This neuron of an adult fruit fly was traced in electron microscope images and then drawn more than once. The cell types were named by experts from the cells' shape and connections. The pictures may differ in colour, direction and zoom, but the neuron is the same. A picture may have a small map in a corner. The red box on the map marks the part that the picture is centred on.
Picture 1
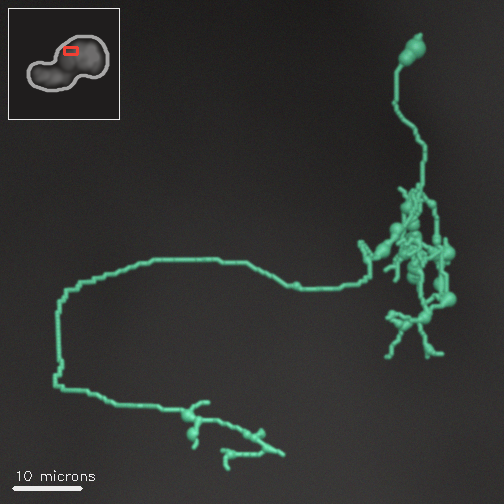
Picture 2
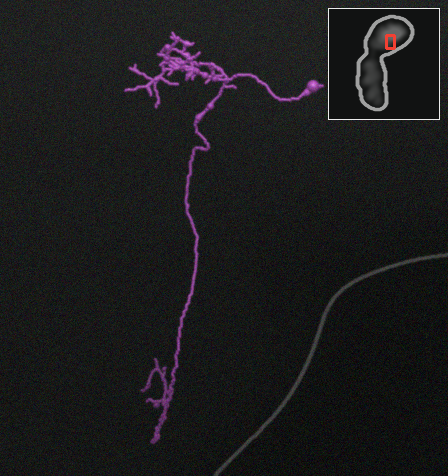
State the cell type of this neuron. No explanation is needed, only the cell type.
Tm5c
